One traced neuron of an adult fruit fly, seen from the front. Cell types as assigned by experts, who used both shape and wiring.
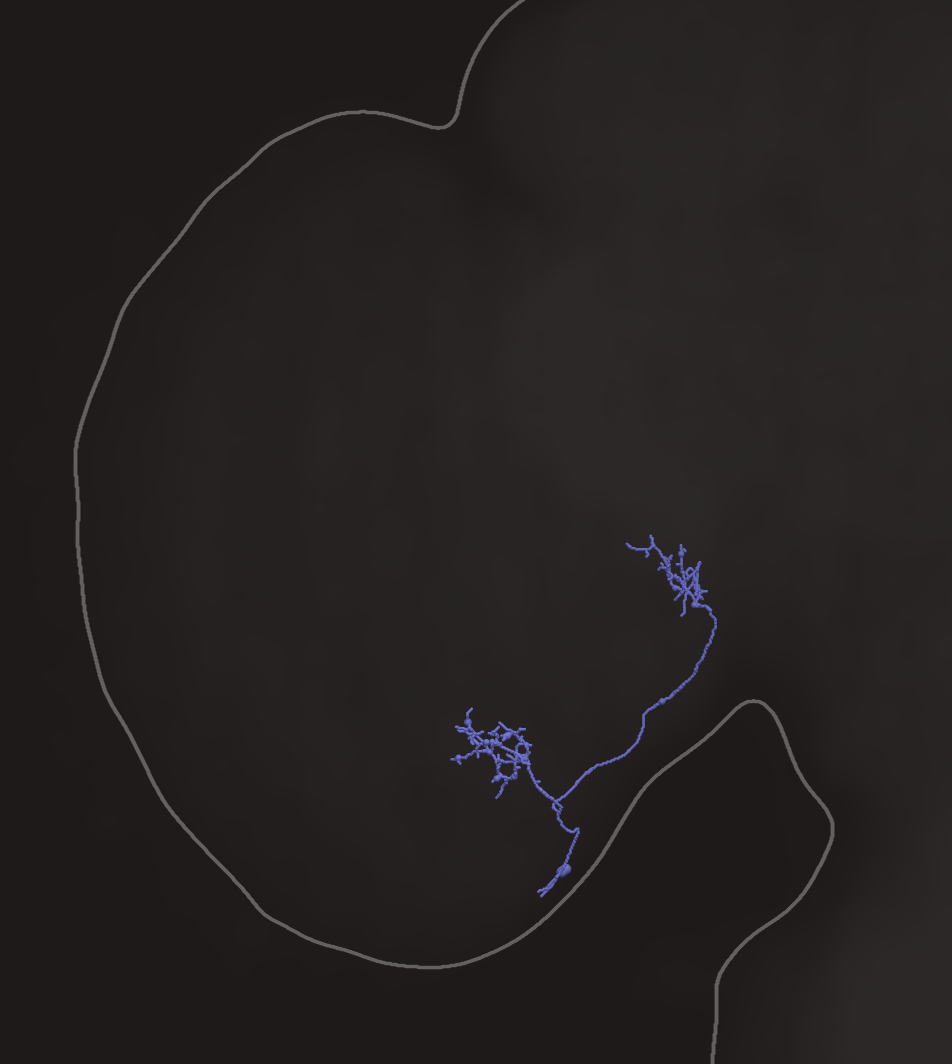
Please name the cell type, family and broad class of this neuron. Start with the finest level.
Tm30; Tm; optic-lobe intrinsic neuron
